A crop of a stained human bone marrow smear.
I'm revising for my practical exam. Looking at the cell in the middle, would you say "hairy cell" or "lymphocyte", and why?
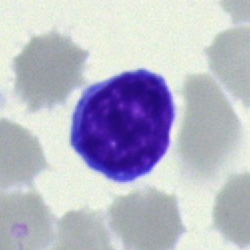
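It's a lymphocyte. What settles it for me is how little cytoplasm there is: only a thin blue rim, mostly along the left edge, with the nucleus filling almost the whole cell.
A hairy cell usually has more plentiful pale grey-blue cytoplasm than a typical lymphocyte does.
Apart from that, the chromatin looks dark and dense, with small paler spots scattered through it.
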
